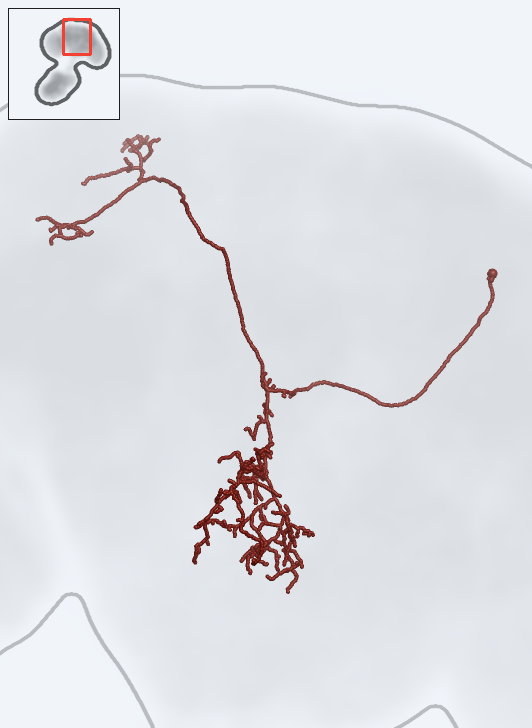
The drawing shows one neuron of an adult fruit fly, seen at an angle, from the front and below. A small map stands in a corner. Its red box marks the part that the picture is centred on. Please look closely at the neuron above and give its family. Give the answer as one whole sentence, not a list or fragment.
The neuron is a member of the hemilineage CREa1_ventral family.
